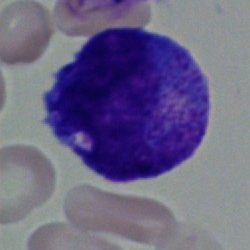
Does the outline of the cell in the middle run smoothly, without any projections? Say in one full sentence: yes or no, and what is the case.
No, a smooth outline is not present; the cell's edge is rough.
